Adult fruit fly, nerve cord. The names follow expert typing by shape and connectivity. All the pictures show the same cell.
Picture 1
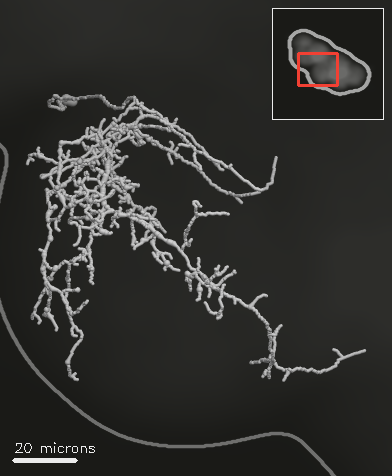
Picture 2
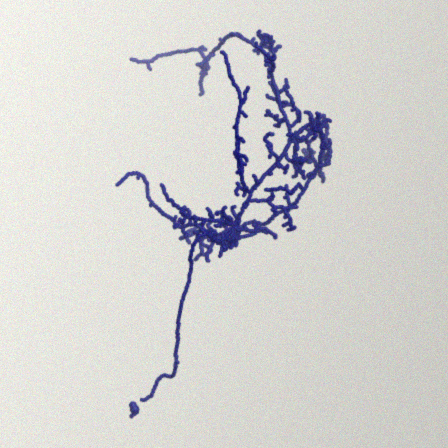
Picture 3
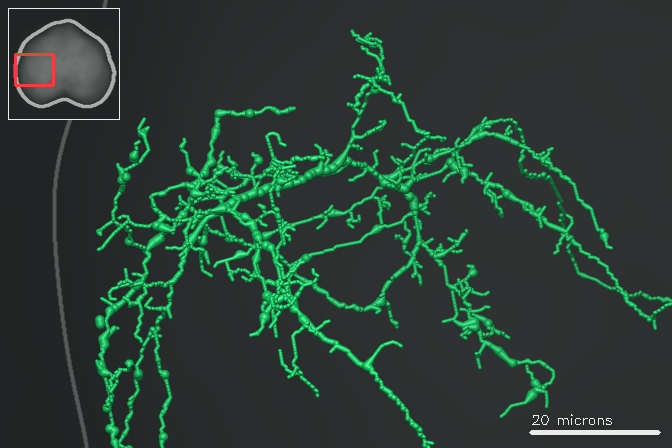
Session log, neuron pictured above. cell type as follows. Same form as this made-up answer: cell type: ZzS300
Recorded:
cell type: IN03A032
